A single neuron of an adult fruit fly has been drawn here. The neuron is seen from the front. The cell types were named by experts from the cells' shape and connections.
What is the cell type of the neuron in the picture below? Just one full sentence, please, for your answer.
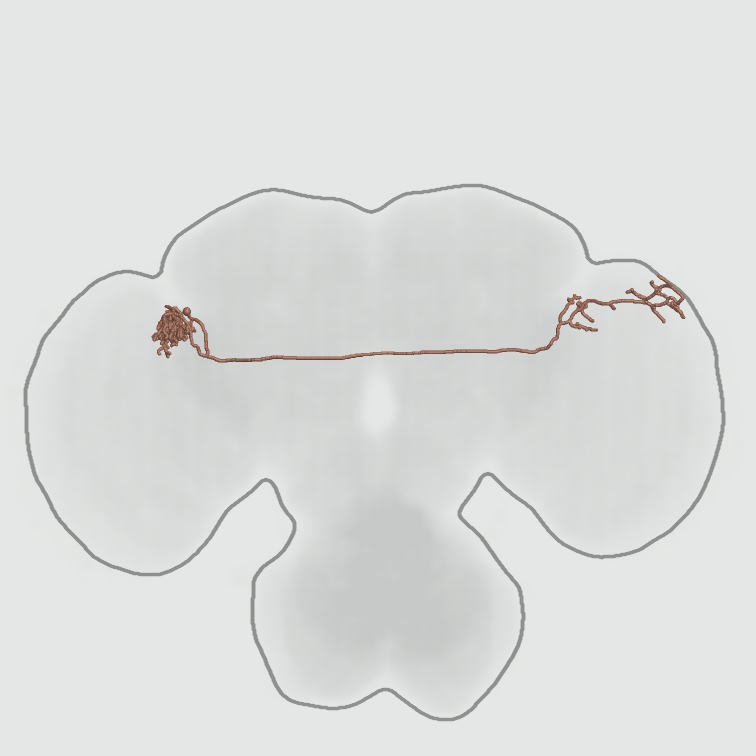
This neuron is recognized as the cell type LC14b.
